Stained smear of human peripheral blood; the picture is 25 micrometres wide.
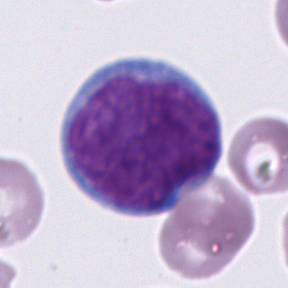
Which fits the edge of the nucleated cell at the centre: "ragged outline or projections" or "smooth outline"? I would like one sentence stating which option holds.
In outline, this cell is smooth rather than rough.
